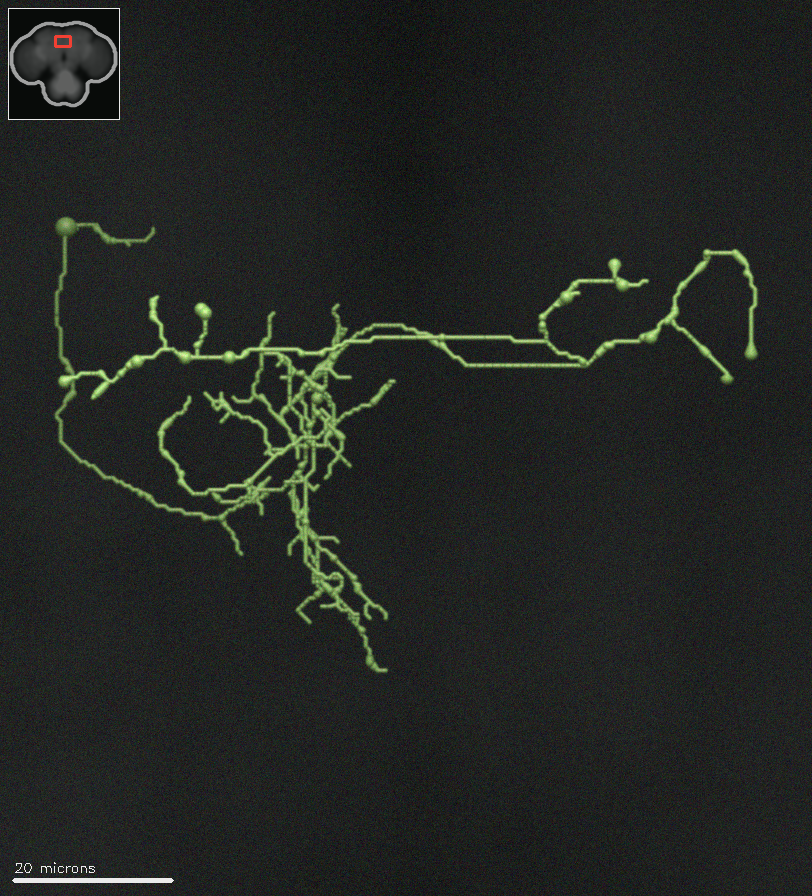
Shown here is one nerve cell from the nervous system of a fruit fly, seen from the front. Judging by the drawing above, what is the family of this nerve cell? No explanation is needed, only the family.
class CX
